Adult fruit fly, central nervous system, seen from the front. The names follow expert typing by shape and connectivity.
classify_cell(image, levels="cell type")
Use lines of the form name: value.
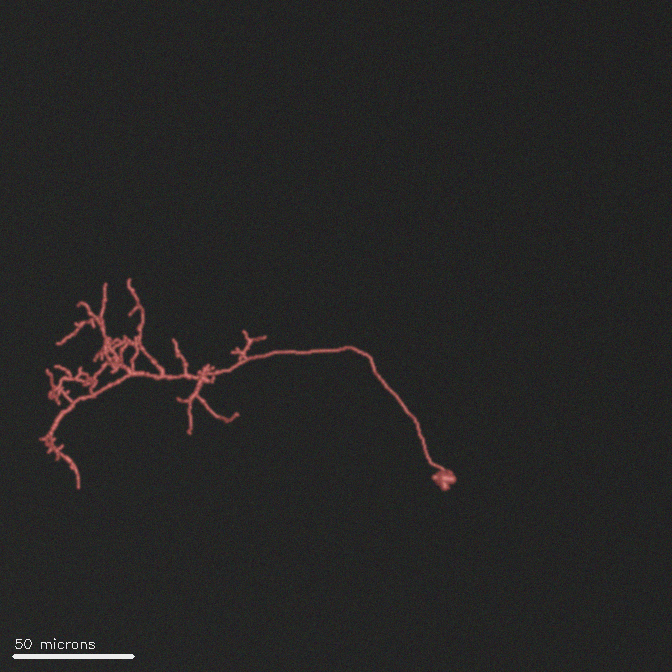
cell type: IN12B040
